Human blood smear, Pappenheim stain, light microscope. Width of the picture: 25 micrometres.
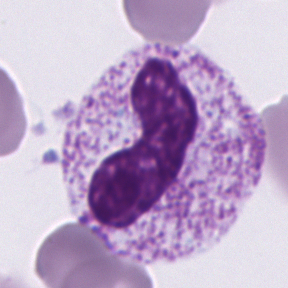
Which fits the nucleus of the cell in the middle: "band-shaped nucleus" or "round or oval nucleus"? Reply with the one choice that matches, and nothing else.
Band-shaped nucleus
